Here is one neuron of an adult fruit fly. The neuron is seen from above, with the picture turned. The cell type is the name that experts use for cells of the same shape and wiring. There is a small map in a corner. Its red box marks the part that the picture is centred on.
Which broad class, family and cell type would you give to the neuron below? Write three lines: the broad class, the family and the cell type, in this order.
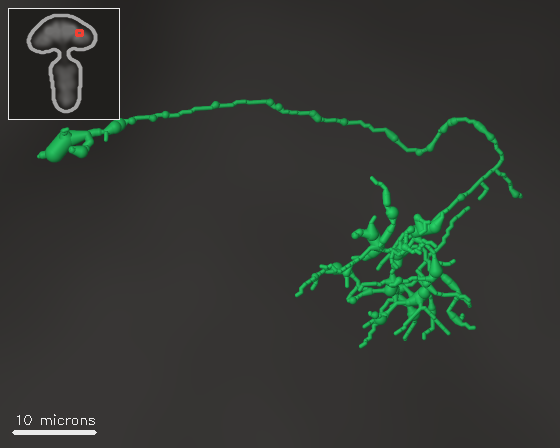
optic-lobe intrinsic neuron
Dm
Dm10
